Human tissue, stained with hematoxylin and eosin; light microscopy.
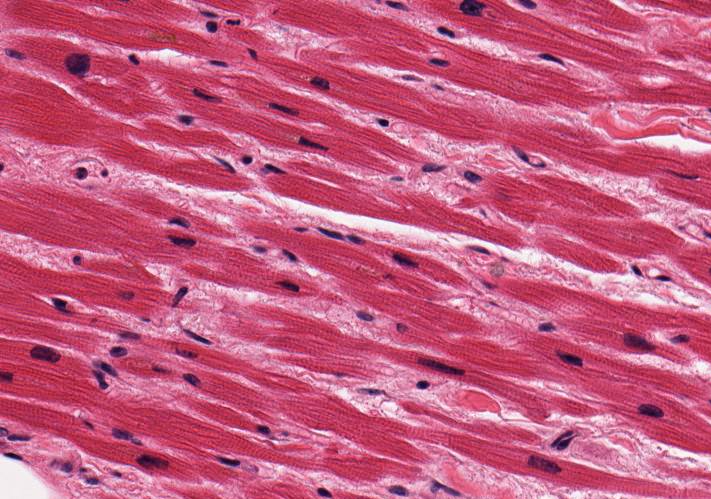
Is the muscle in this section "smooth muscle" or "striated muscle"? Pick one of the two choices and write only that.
Striated muscle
